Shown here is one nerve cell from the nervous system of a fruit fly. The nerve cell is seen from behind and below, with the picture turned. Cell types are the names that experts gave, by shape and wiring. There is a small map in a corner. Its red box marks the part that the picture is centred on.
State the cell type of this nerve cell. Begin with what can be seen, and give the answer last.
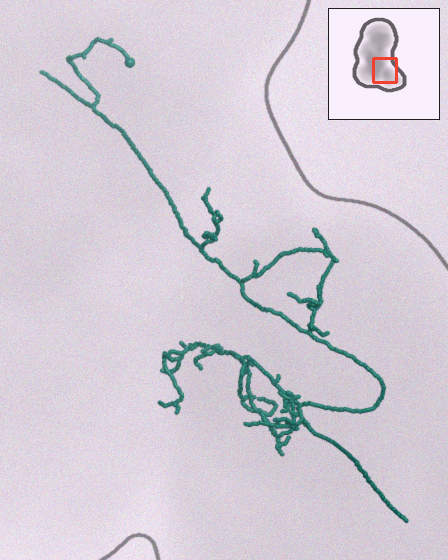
In this view it is taller than it is wide. It is a nerve-cord intrinsic neuron. The cell type is IN06A101.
